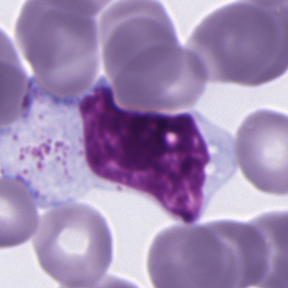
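Large granular lymphocyte from a stained blood smear: the cytoplasm looks pale grey-blue, and most of it lies to the left of the nucleus. Granules appear sparse, so much of the cytoplasm stays clear. I'd describe the nuclear outline as angular and irregular.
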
